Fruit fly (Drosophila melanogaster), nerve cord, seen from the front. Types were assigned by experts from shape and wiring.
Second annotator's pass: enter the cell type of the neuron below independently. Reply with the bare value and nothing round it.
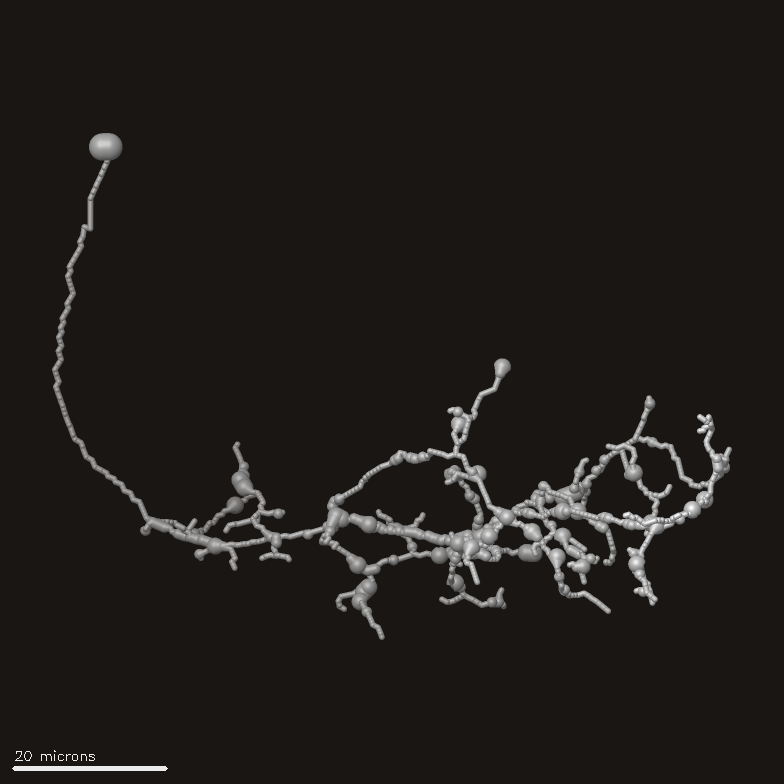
IN20A.22A089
